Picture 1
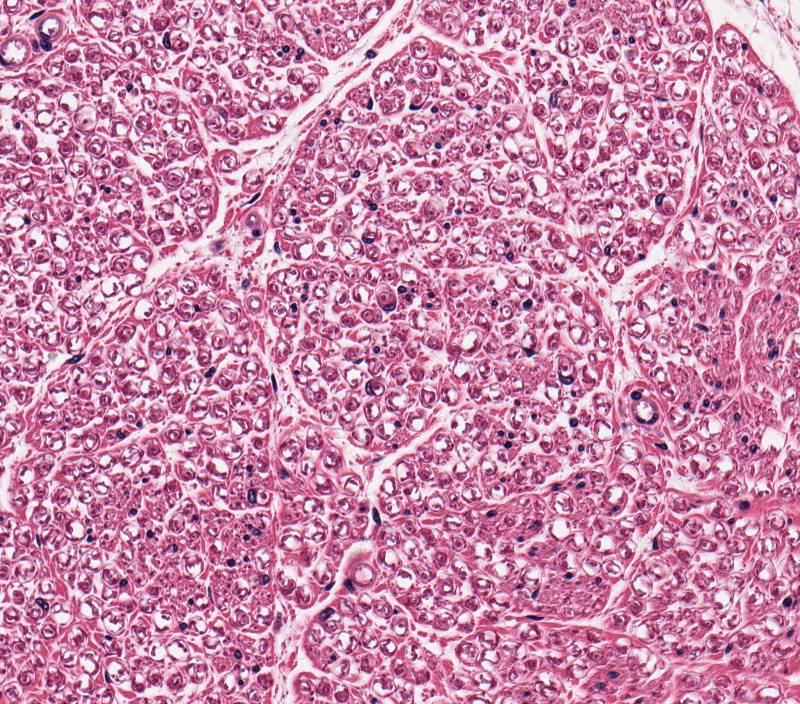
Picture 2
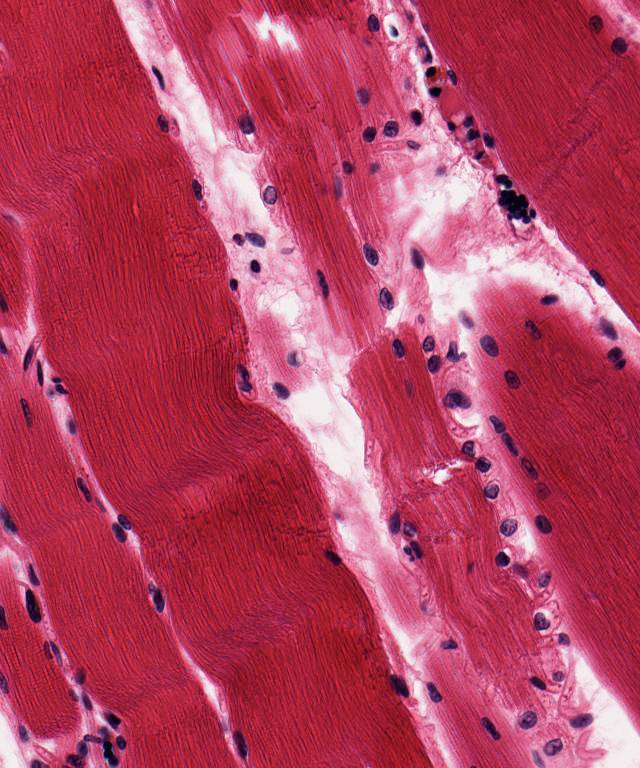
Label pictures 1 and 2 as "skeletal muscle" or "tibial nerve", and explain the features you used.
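Let's take them in turn: picture 1 is tibial nerve, and picture 2 is skeletal muscle. In picture 1, thin pale fibrous septa divide the whole field into several rounded-to-polygonal fascicles. Small dark oval nuclei are only sparsely scattered between its fibres, and no fat cells appear anywhere. In picture 2, see how the nuclei are flattened ovals lying at the fibre edges rather than in the centres, and how the cytoplasm stains deep red with eosin. Also notice that the fibre on the left is much broader than those in the centre.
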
